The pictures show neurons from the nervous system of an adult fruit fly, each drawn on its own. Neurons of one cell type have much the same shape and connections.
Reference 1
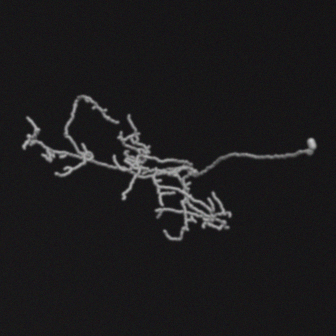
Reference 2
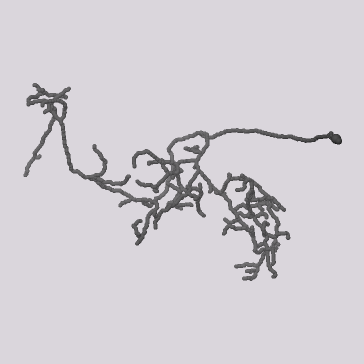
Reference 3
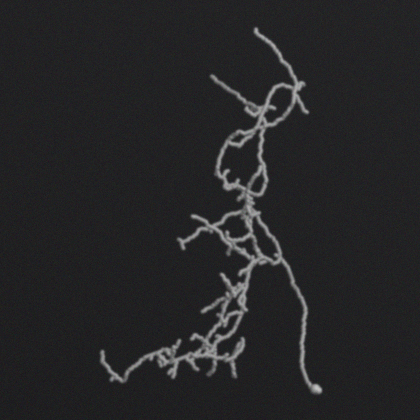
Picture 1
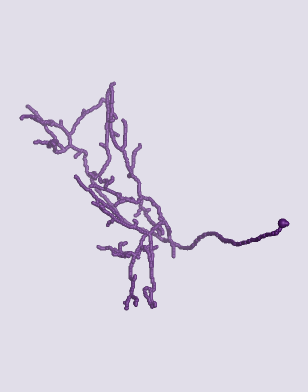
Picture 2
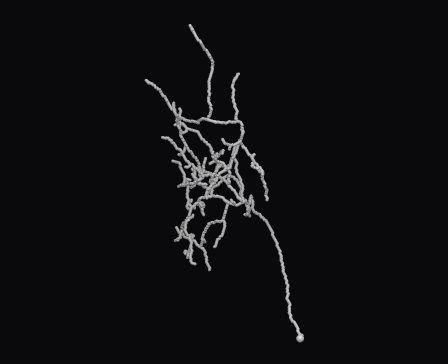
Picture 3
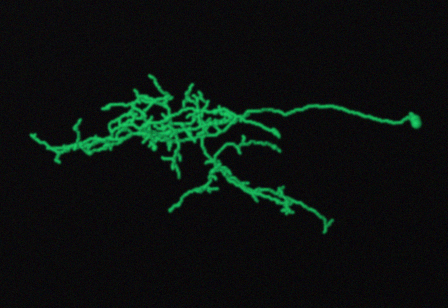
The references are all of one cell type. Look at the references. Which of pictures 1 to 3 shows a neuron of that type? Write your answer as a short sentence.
Picture 1 shows a neuron of the same cell type.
